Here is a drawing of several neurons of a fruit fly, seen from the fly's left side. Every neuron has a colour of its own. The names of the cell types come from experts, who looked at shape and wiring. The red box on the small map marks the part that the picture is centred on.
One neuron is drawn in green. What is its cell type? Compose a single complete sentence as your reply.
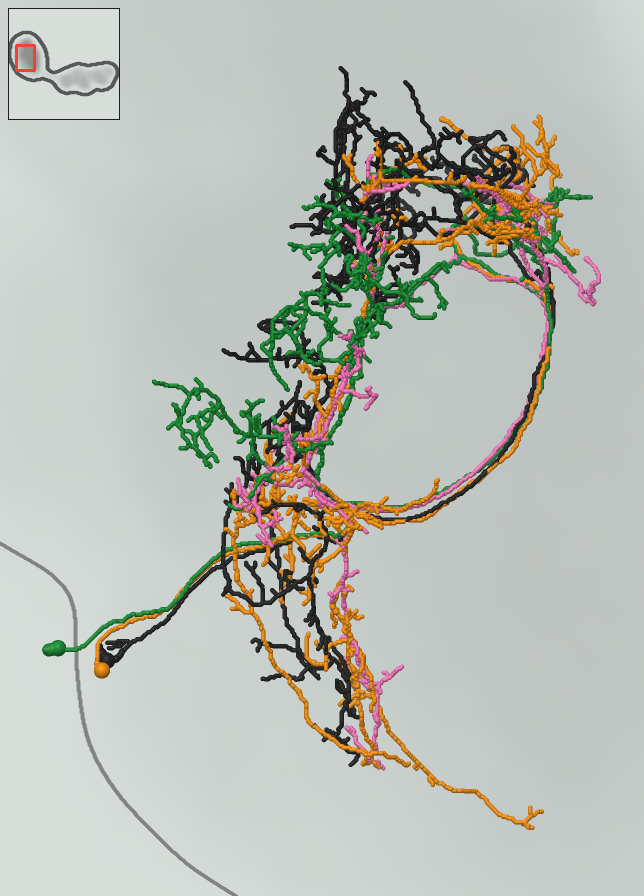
Of the cell type AVLP459 is this neuron.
